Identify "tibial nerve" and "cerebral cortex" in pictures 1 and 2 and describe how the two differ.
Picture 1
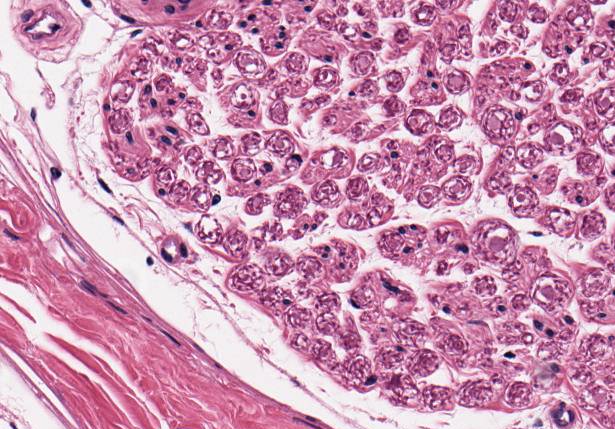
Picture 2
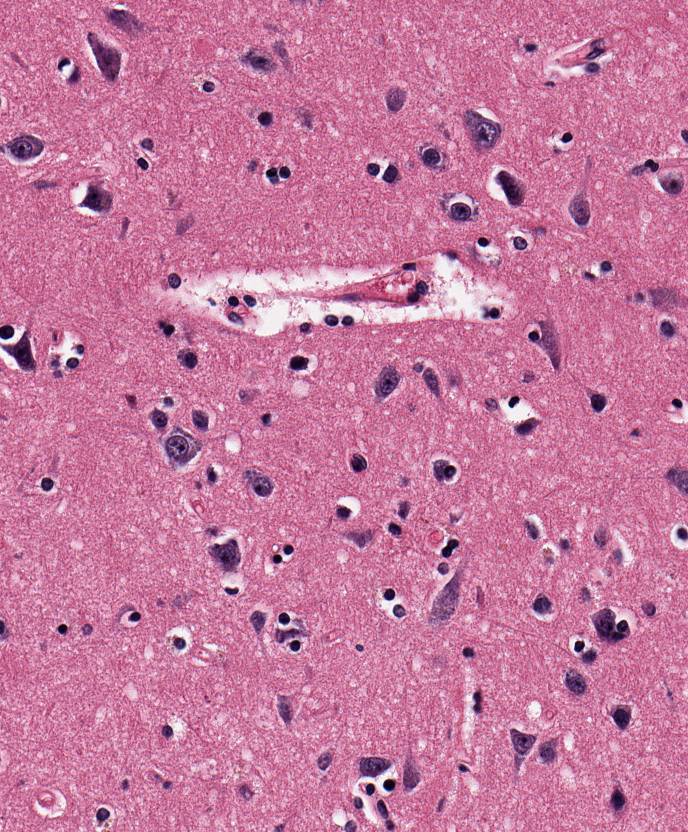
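Tibial nerve is shown in picture 1, cerebral cortex in picture 2. The tibial nerve field is dominated, centre and right, by a large bundle of closely packed round fibre profiles in cross section, with small, dark, elongated nuclei scattered singly between them. A thin sheath of flattened cells with slender nuclei bounds the bundle on the left, and a band of loose, pale, wispy connective tissue with few nuclei lies between the bundle and the lower left corner. By contrast, the cerebral cortex is a finely fibrillary pink neuropil throughout, with scattered large neurons whose angular, triangular cell bodies have purple-pink cytoplasm; some, as at the left middle, have a pale vesicular nucleus with a dark nucleolus.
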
